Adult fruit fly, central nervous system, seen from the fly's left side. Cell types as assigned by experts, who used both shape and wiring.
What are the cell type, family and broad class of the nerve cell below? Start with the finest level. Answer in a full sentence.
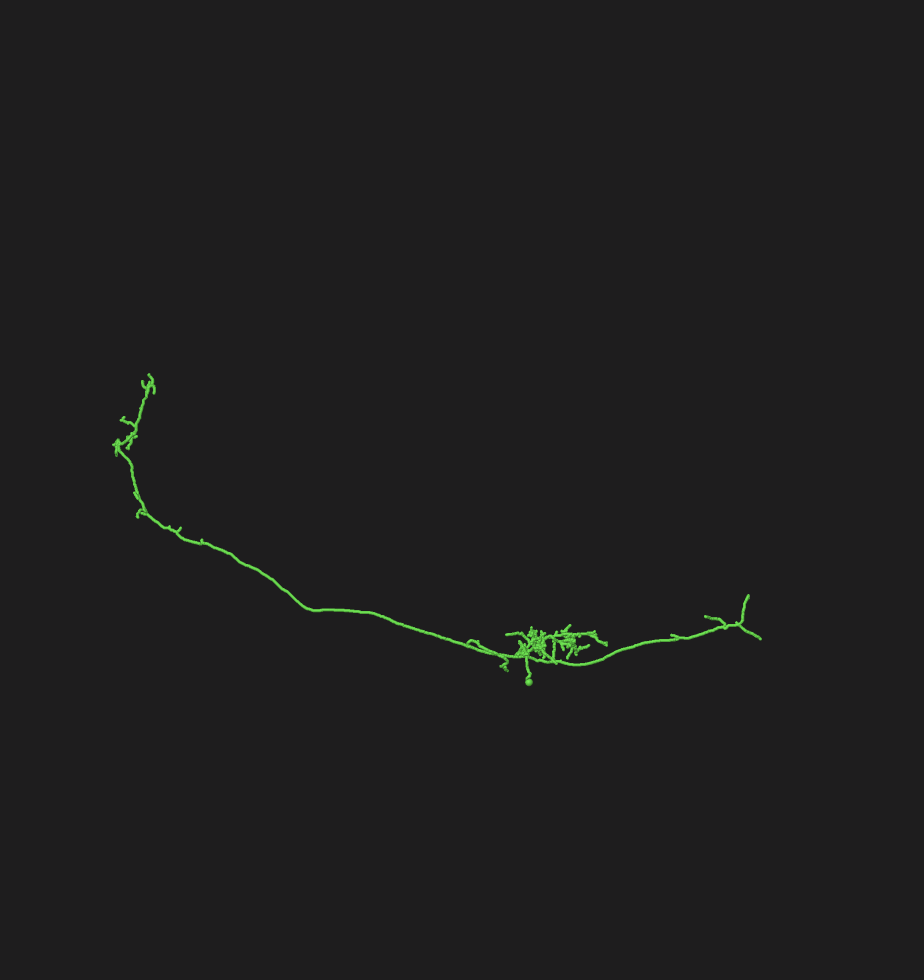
Type AN05B078 of hemilineage 05B, an ascending neuron.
